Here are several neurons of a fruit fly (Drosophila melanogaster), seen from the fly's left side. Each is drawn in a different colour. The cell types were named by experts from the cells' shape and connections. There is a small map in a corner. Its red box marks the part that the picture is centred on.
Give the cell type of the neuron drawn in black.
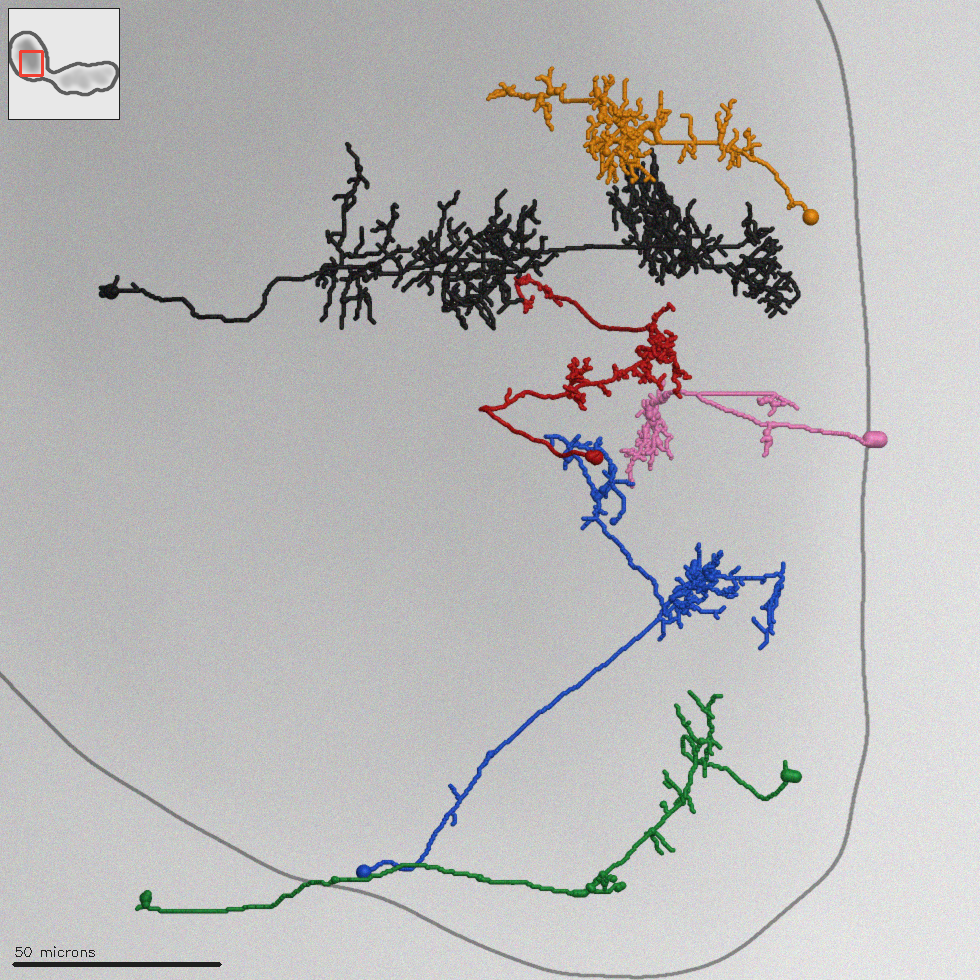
TmY15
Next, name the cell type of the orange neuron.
Y3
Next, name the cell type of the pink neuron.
T4c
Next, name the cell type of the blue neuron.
TmY20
